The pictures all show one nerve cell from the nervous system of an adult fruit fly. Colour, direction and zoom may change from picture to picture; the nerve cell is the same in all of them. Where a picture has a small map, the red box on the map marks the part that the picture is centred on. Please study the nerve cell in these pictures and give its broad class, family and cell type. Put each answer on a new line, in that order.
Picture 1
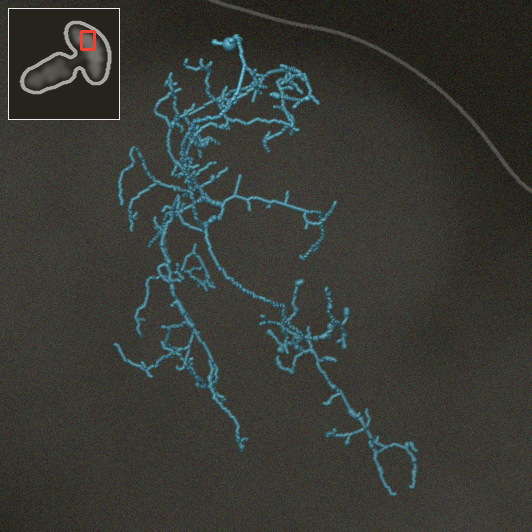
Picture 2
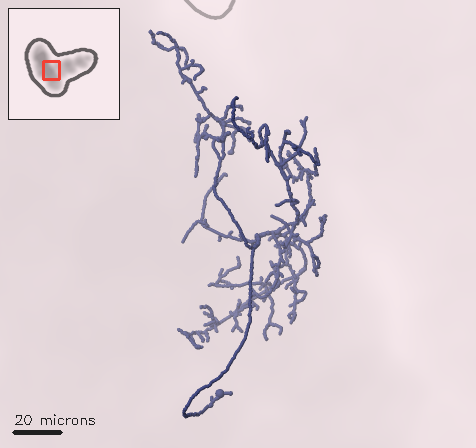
central-brain intrinsic neuron
hemilineage SLPal3_and_SLPal4_dorsal
CB1653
